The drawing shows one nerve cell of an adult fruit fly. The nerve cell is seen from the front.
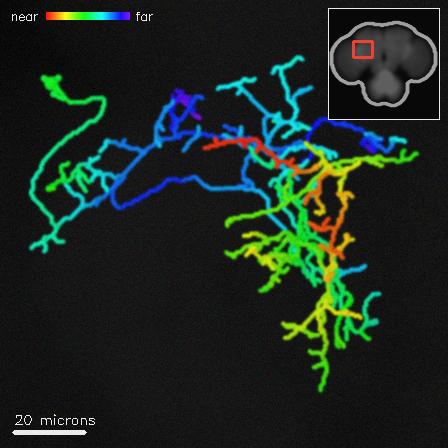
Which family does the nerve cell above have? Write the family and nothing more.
hemilineage VLPl4_anterior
